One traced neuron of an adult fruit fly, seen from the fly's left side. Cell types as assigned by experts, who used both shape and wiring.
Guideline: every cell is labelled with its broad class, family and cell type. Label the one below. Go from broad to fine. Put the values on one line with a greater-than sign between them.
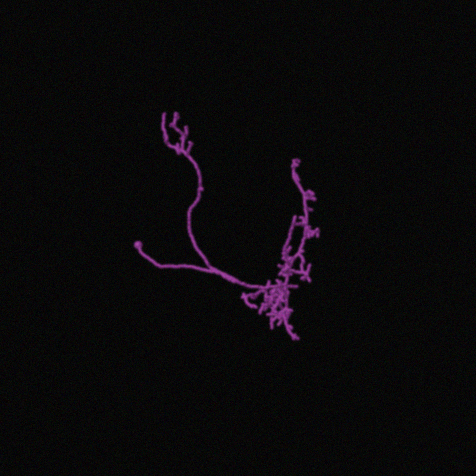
central-brain intrinsic neuron > hemilineage LALa1_posterior > AOTU032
